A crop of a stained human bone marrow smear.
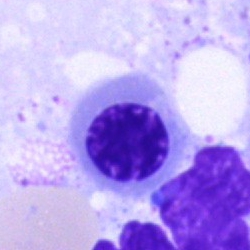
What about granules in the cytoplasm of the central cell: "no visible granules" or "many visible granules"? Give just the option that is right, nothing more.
No visible granules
